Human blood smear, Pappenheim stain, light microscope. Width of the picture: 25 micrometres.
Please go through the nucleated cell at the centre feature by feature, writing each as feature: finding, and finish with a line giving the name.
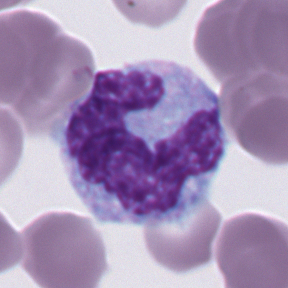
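Outline: roughly round, slightly fuzzy edge
Nucleus: bent into a horseshoe, opening toward the upper right
Cytoplasm colour: pale greyish blue
Granules: only faint fine dusting, no large coloured ones
Name: monocyte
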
